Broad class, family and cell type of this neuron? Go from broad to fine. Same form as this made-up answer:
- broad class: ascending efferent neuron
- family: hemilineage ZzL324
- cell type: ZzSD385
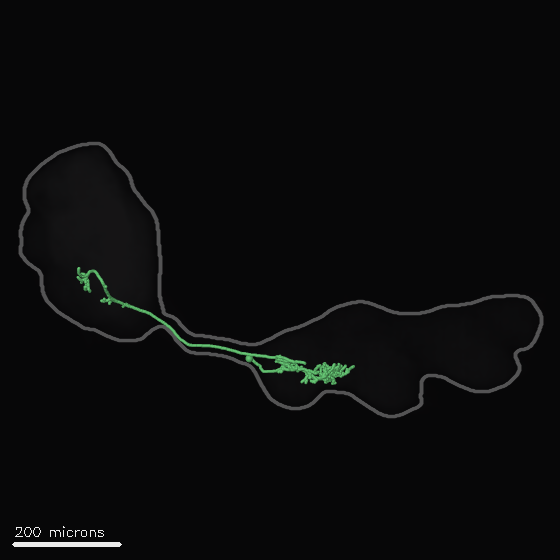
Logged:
- broad class: ascending neuron
- family: hemilineage 08B
- cell type: AN08B095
